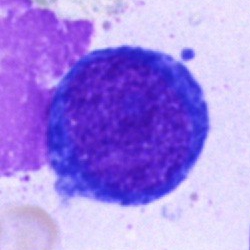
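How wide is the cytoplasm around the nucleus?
It forms only a narrow rim.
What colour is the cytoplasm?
Deep blue.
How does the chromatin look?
Finely stippled rather than coarsely clumped.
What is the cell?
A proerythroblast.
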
